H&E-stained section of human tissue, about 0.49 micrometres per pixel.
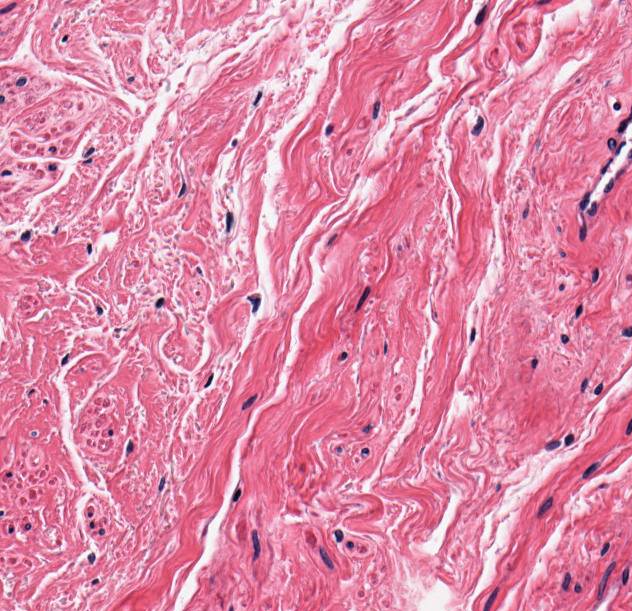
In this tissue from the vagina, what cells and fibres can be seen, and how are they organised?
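Wavy pink collagen bundles run diagonally from the lower left toward the upper right. Between the bundles lie dark, slender, spindle-shaped nuclei. These nuclei are sparse and widely scattered relative to the amount of collagen. Toward the left side, the collagen forms irregular, swirling bundles rather than long parallel strands.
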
